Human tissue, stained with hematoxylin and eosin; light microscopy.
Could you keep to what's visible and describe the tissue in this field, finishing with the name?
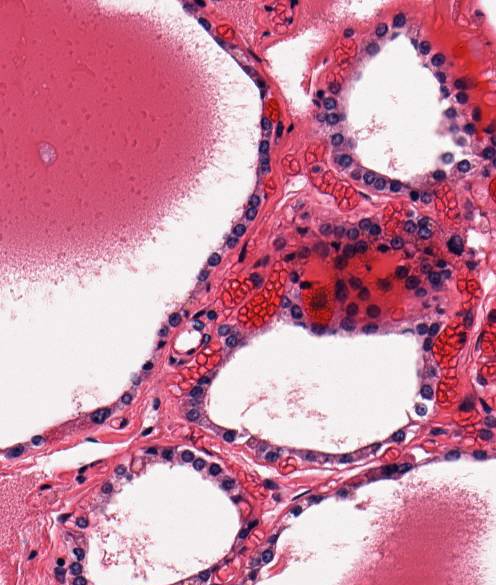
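The field consists of rounded follicles of differing size, separated by thin partitions. A single layer of flattened to low cuboidal cells with round dark nuclei lines each follicle. The large follicles at the upper left and lower right are filled with homogeneous pink material. Capillaries packed with red blood cells run in the thin partitions between the follicles. This tissue is thyroid.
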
